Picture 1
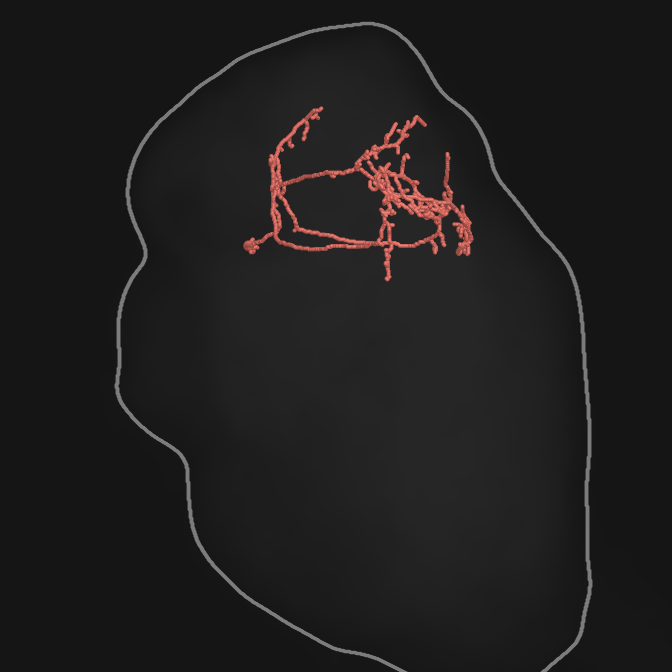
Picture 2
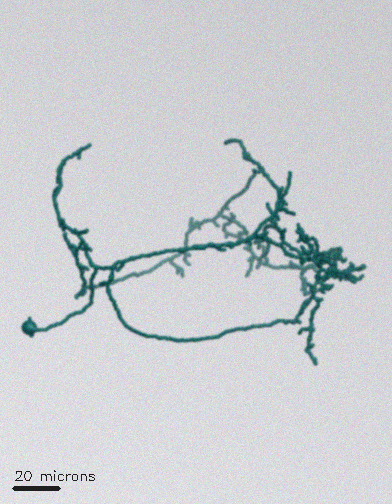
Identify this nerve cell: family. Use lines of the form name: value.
family: hemilineage SLPa&l1_anterior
